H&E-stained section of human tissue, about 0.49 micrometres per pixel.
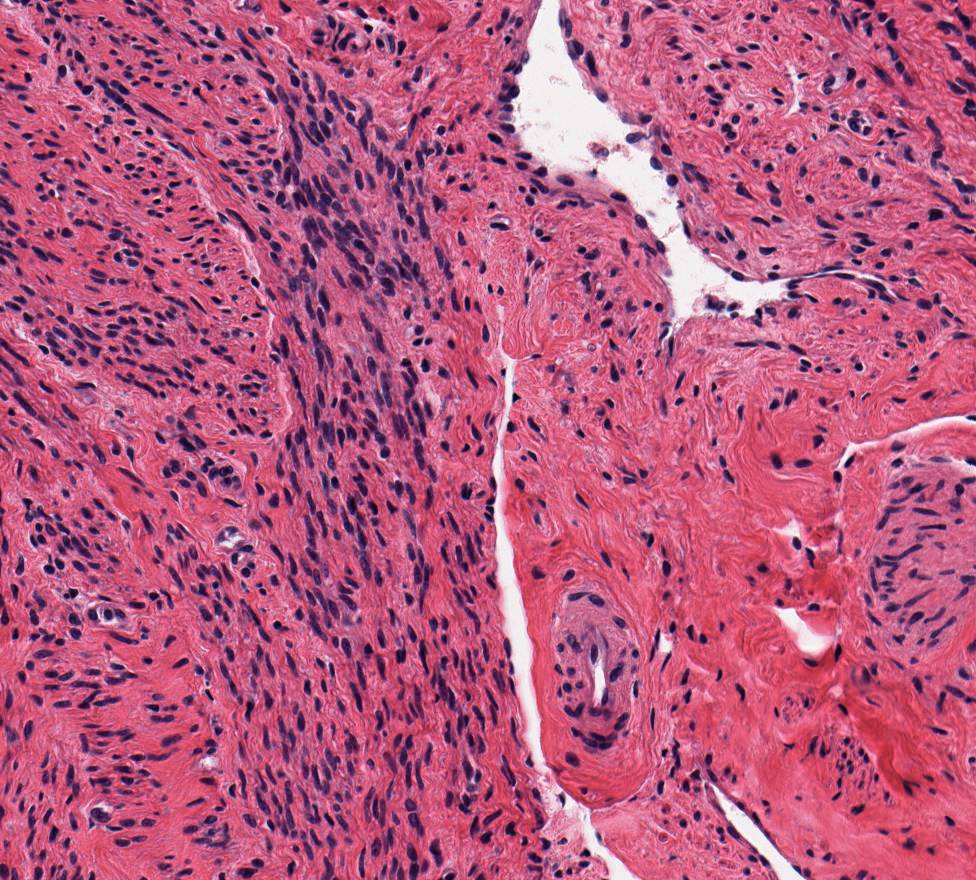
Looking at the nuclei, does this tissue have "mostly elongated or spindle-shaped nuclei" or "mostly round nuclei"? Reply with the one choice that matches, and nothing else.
Mostly elongated or spindle-shaped nuclei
